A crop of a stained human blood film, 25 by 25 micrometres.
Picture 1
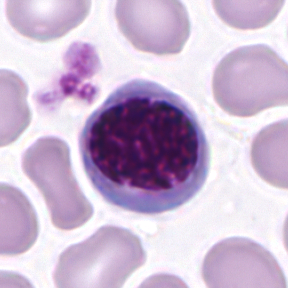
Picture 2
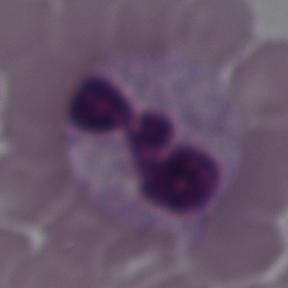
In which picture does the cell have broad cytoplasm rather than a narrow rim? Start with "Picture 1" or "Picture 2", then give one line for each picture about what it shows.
Picture 2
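Picture 1: The cytoplasm forms a narrow rim that is thinnest on the left side of the nucleus.
Picture 2: The cytoplasm is plentiful and pale lilac around the nucleus.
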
